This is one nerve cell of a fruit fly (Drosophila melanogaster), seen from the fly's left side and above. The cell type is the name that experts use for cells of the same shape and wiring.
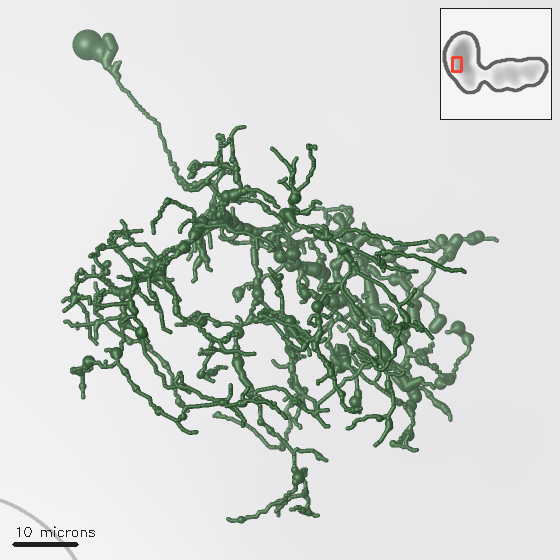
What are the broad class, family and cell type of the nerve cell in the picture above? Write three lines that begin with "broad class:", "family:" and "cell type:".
broad class: central-brain intrinsic neuron
family: hemilineage TRdl_b
cell type: GNG237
